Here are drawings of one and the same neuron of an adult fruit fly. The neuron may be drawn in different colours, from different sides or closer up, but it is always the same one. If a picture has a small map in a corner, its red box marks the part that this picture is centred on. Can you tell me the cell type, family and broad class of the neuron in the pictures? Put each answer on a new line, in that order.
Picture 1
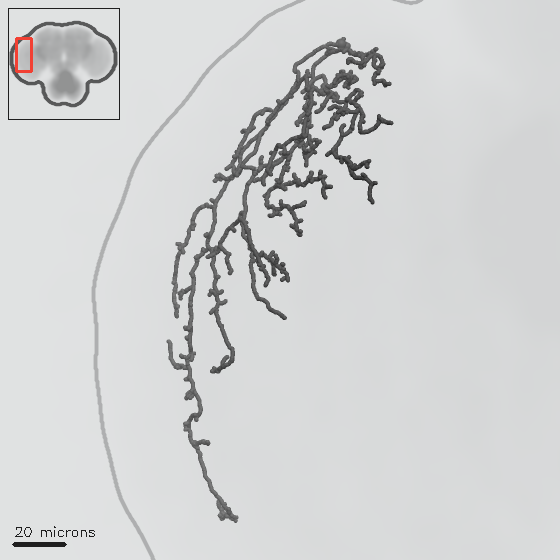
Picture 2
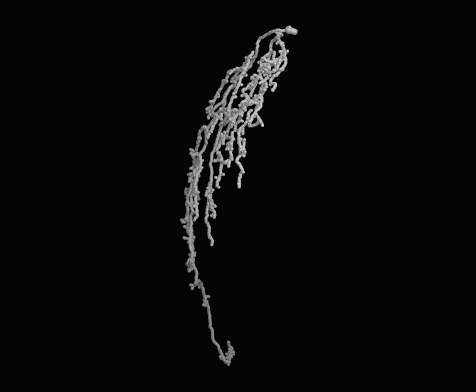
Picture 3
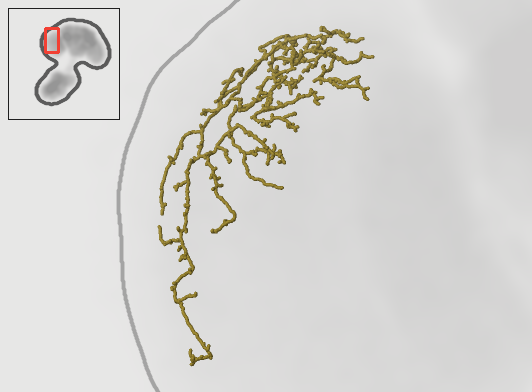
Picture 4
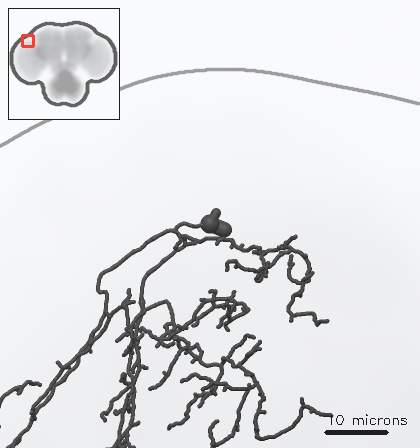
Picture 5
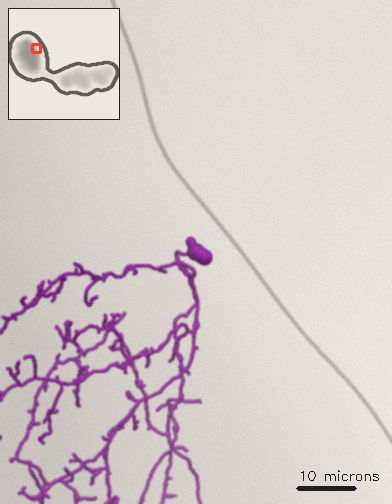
Cm27
Cm
optic-lobe intrinsic neuron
